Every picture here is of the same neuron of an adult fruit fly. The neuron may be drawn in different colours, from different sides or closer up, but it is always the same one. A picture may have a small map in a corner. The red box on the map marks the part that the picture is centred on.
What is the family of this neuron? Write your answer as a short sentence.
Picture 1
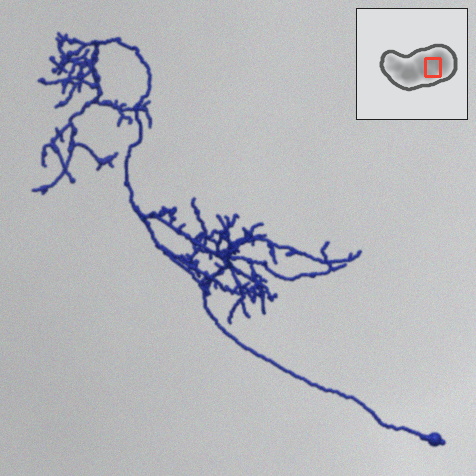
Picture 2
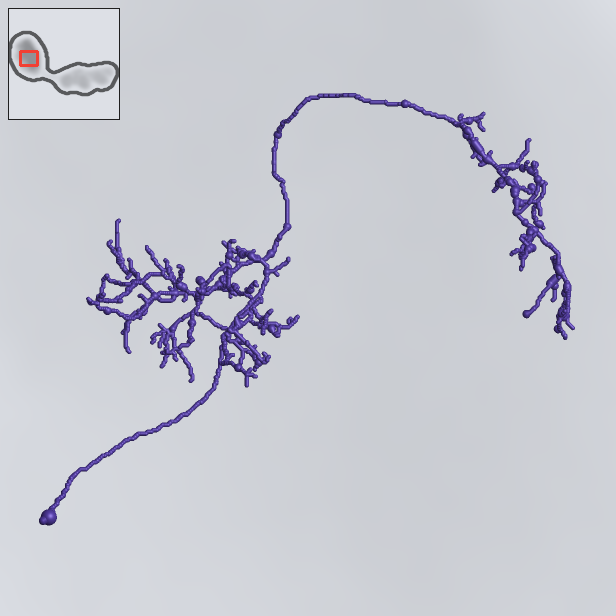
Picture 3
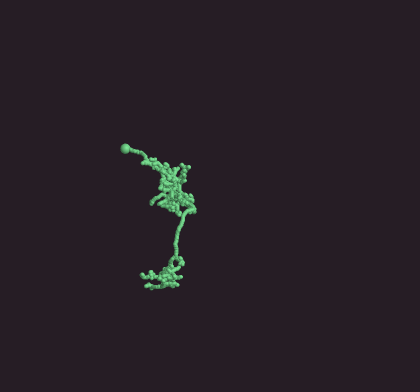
The family is hemilineage VESa1.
